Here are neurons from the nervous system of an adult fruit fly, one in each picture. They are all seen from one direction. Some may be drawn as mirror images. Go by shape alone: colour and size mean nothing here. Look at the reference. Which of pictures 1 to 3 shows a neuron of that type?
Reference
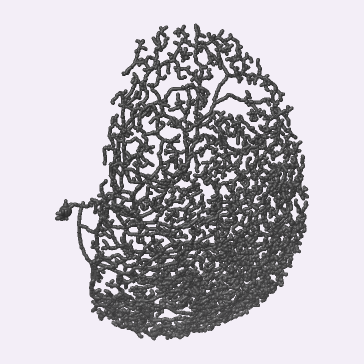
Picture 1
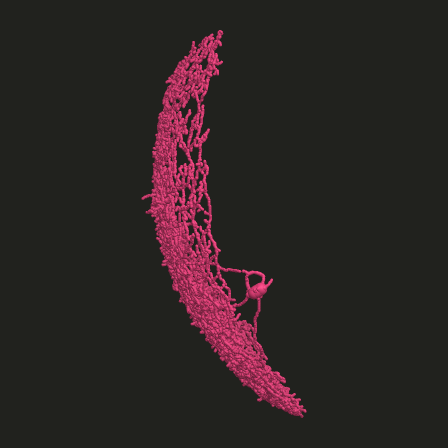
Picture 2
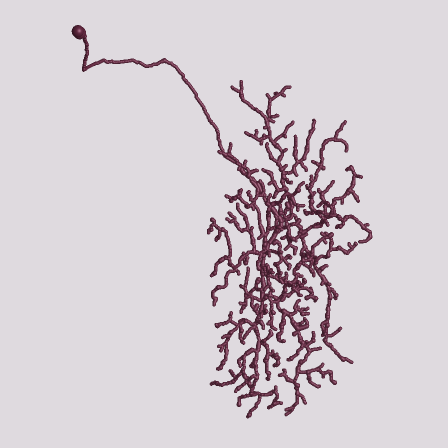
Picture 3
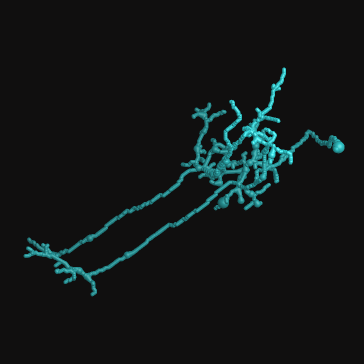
Picture 1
